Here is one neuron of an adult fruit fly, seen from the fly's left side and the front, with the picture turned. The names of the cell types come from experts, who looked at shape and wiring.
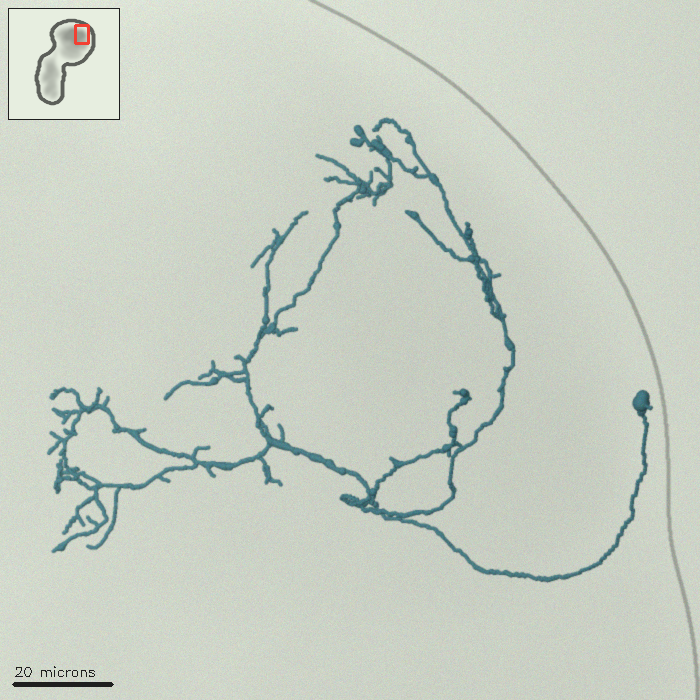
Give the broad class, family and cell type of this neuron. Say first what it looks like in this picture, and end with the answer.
The cell body is on the right of the picture. From left to right in the picture it spans about 120 microns. Dozens of branch ends can be seen. Its broad class is central-brain intrinsic neuron. The family is hemilineage SMPpd1. The cell type is SMP361.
